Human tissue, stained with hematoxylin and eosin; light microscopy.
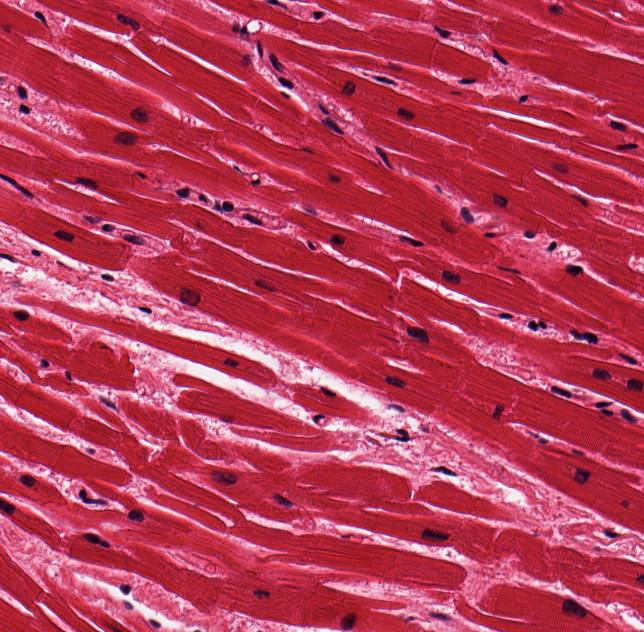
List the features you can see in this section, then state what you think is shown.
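Starting with the fibres, many branch and join neighbouring fibres, so that together they form a network. Each fibre holds a single oval nucleus placed centrally. Between the fibres run thin strands of pale connective tissue containing small, dark, elongated nuclei. Finally, no fat cells are present anywhere in the field. This section is the left ventricle of the heart.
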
